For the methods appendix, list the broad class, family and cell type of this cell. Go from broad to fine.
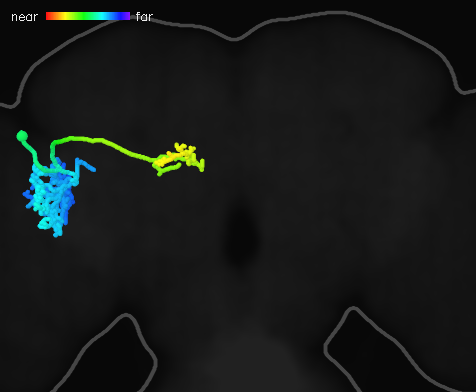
visual projection neuron; hemilineage SLPa&l1_lateral; LC33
